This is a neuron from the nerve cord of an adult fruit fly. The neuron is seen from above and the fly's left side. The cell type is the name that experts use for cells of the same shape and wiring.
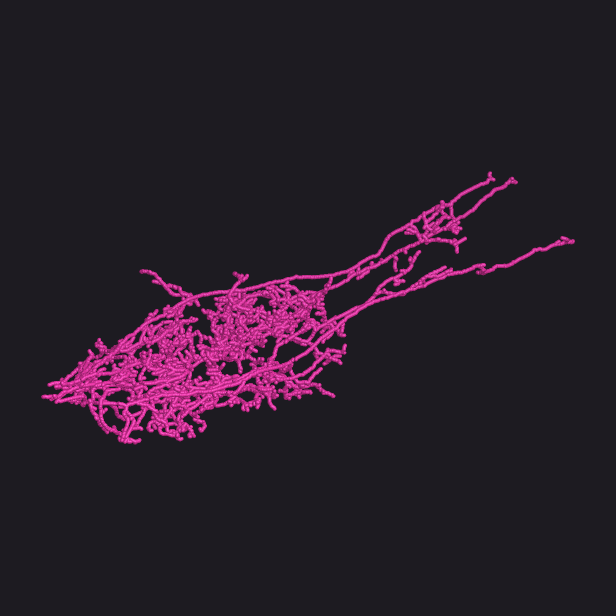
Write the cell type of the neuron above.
IN00A004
